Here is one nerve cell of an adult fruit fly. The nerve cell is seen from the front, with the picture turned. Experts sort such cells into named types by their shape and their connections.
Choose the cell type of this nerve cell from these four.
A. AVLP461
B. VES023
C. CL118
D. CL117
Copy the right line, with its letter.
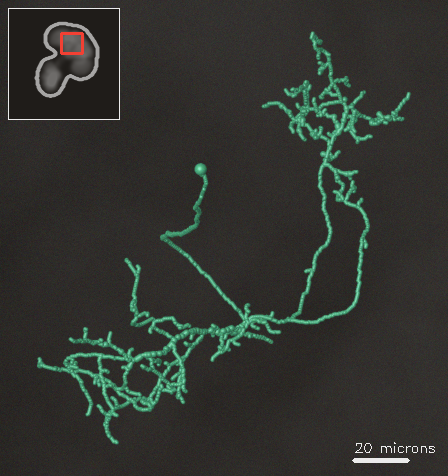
C. CL118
